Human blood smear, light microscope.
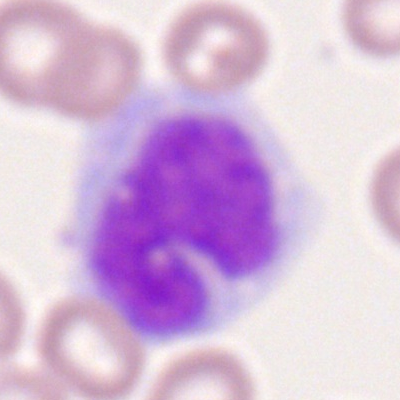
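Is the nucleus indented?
Yes, by a deep cleft in its lower right part.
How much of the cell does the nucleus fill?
Most of it.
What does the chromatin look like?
Mottled, paler patches among darker purple areas.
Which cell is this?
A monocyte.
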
